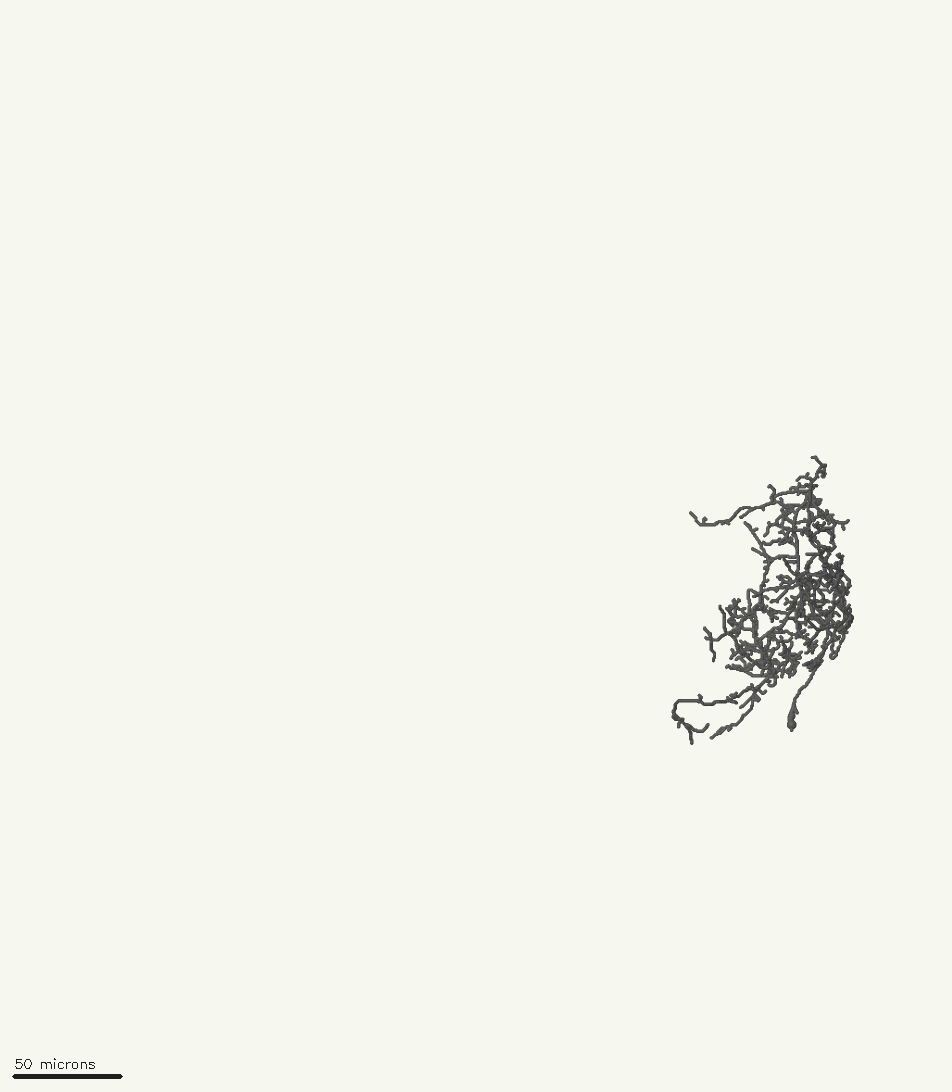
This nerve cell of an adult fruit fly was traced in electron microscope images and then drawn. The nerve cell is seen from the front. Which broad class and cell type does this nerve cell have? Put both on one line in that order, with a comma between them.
central-brain intrinsic neuron, AVLP347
